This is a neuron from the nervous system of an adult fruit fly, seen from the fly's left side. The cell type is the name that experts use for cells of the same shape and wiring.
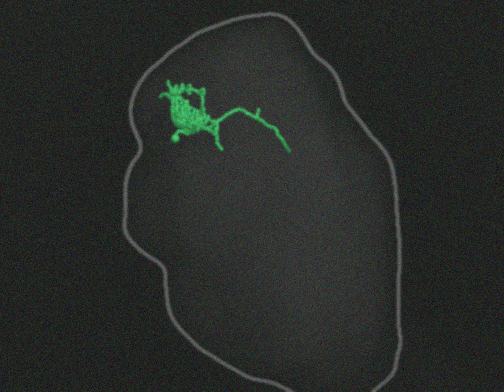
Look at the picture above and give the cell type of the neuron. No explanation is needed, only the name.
AOTU008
